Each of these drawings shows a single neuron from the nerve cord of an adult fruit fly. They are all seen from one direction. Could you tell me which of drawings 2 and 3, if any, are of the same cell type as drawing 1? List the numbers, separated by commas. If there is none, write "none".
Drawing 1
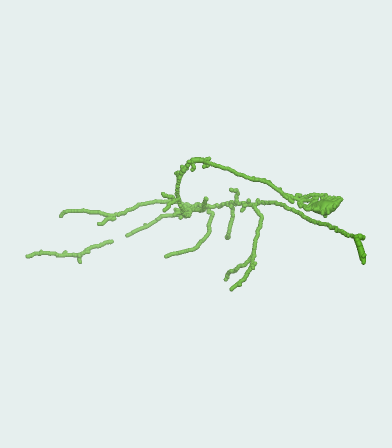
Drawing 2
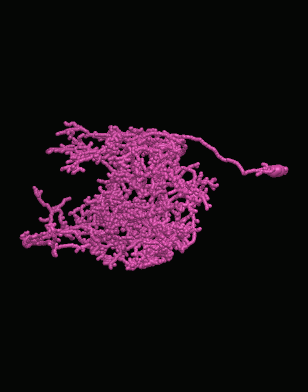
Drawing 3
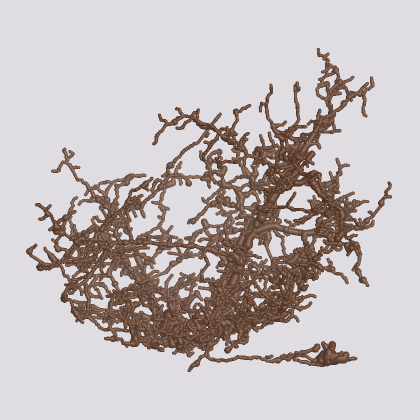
2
